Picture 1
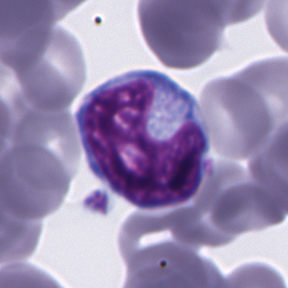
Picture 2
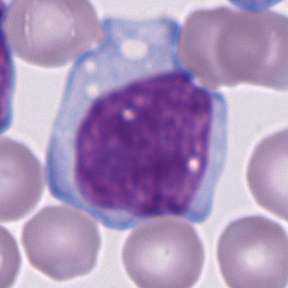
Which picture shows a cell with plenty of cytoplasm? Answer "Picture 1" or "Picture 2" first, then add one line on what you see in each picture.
Picture 2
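In picture 1: The nucleus fills most of the cell and has a deep notch on its upper right side.
In picture 2: The cytoplasm is plentiful and forms its widest band on the upper-left side of the nucleus.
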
